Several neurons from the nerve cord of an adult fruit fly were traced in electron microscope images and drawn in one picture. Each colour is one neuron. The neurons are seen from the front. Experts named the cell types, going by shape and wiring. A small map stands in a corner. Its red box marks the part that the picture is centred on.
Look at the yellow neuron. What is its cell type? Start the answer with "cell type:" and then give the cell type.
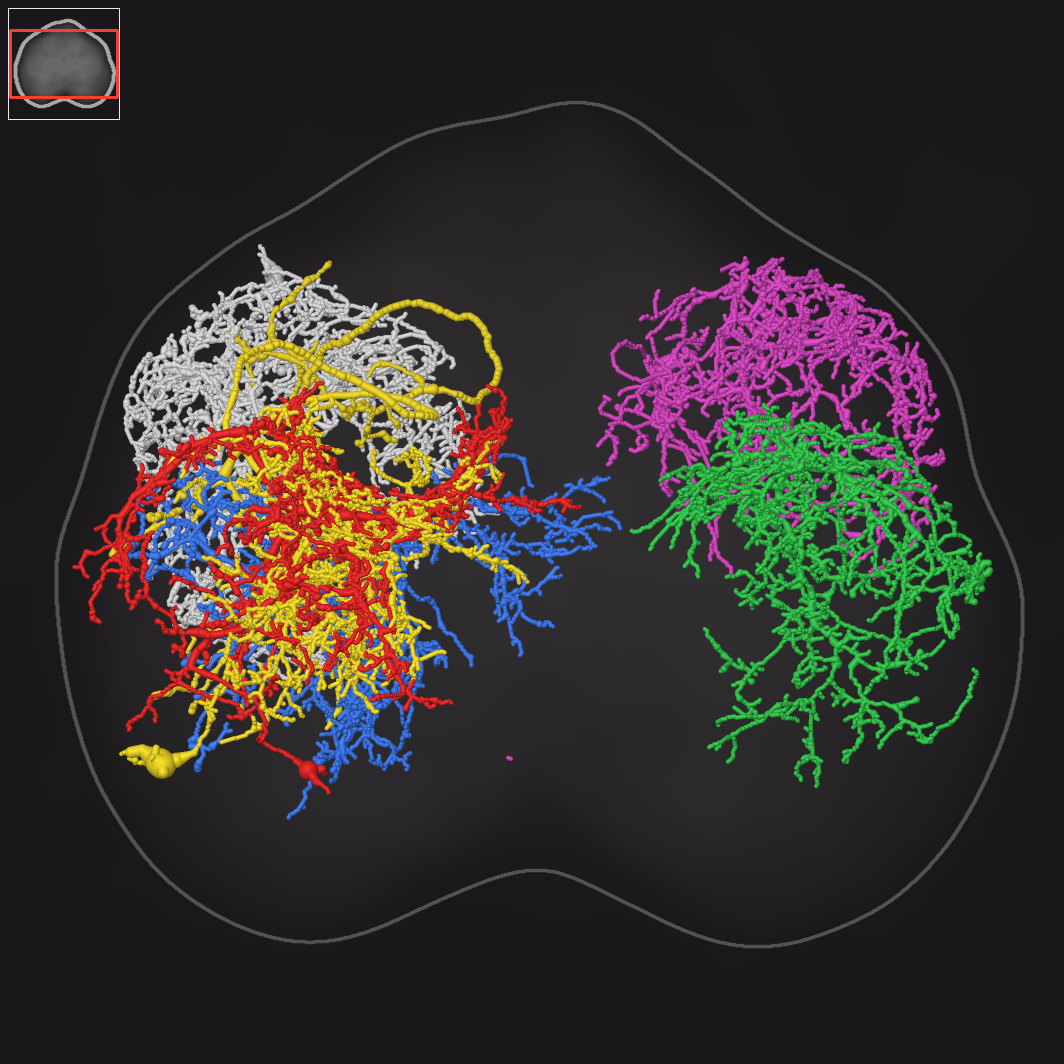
cell type: IN12A003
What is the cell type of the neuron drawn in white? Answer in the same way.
cell type: IN21A017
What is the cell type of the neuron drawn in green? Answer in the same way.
cell type: IN03B042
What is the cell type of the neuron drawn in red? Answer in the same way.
cell type: IN03B019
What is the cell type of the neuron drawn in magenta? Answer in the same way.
cell type: IN03B035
